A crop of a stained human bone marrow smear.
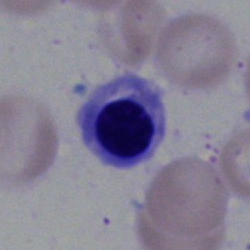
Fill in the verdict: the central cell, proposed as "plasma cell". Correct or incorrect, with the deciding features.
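Look first at the nucleus: the chromatin is dense and very dark purple throughout, with no nucleoli. A moderate rim of blue-lavender cytoplasm, free of visible granules, surrounds it, and the outline is slightly irregular and bumpy. Red cells lie close by without touching the cell.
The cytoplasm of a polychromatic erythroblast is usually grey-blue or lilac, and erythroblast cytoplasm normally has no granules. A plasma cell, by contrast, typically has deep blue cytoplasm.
The blue-lavender tint and absent granules therefore speak for erythroblast, the tint weighs against plasma cell, and this cell is an erythroblast.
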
